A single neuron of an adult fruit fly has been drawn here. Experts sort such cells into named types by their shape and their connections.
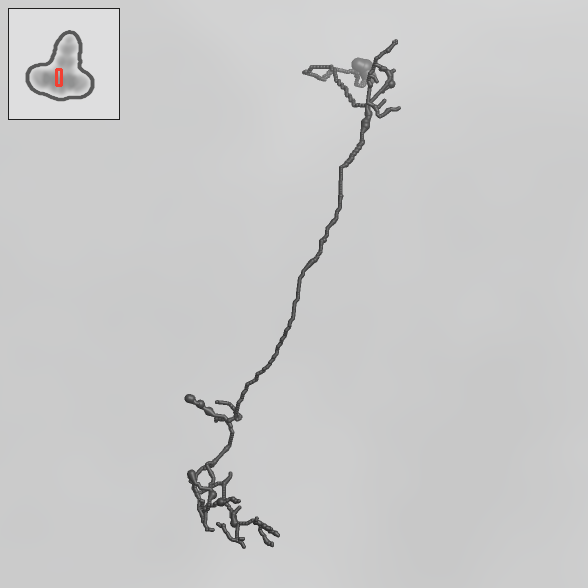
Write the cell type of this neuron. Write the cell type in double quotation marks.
"PFNp_b"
